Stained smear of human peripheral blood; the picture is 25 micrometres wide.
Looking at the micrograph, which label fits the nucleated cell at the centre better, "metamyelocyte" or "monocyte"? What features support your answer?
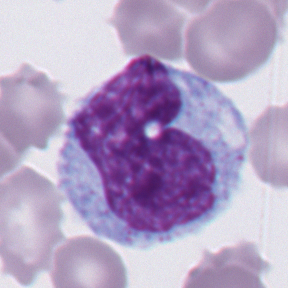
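Monocyte.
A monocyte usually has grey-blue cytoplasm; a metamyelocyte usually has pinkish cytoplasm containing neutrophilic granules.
Cytoplasm here: pale grey-blue, which fits monocyte rather than metamyelocyte. Also in the cytoplasm: fine, dust-like pinkish granules. Nucleus folded, with a deep notch cutting in from the right side, and reaching the cell edge at the top. Nucleus about 15 by 12 micrometres.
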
